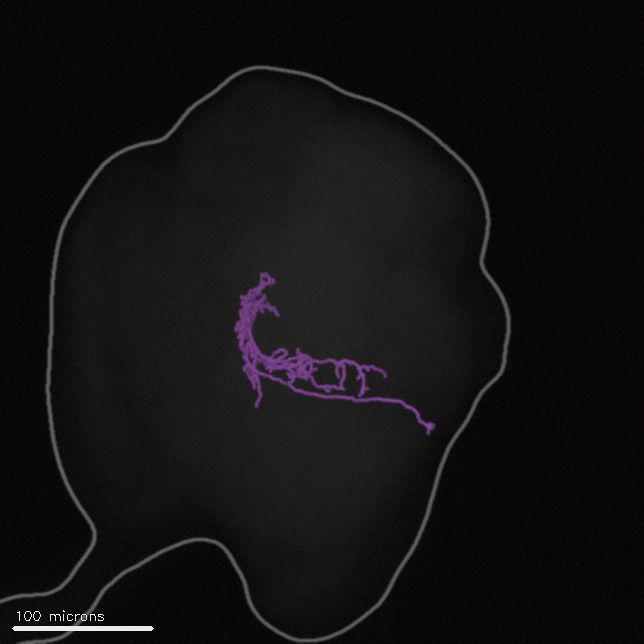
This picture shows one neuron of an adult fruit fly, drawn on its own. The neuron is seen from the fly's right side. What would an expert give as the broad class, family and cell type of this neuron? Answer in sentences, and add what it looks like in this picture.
It is a central-brain intrinsic neuron. Its family is hemilineage LALv1_ventral. Its cell type is PS068. By the scale bar it is about 140 microns wide in this view. As drawn here it is about as wide as it is tall.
